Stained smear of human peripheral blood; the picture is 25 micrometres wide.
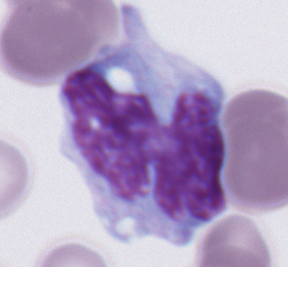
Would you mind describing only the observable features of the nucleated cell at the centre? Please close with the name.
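I'd start with the outline, which is irregular and angular, not round. From the top of the cell, a tapering cytoplasmic projection extends upward. The nucleus is folded into broad lobes, joined by wide bands rather than thin strands. Its cytoplasm is pale greyish-blue. This one is a monocyte.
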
